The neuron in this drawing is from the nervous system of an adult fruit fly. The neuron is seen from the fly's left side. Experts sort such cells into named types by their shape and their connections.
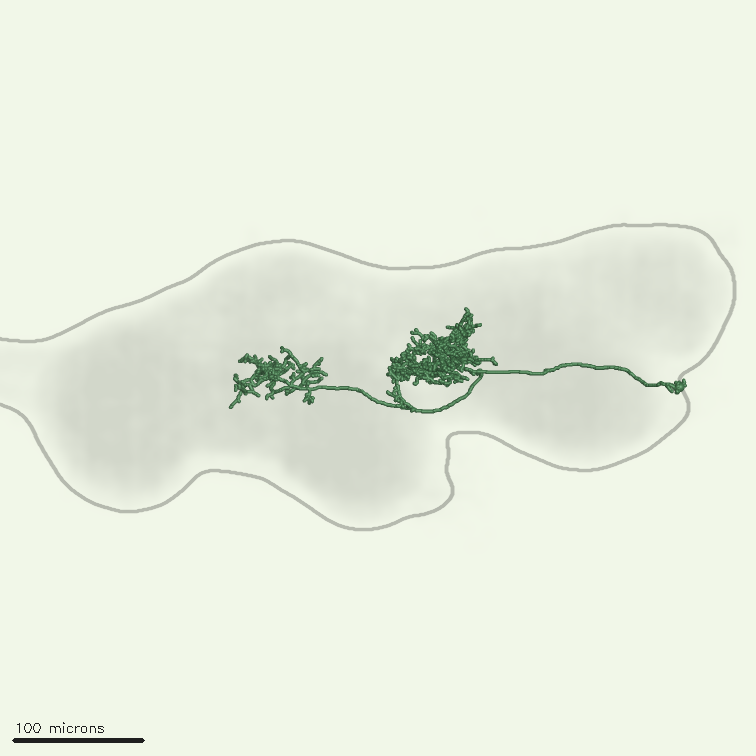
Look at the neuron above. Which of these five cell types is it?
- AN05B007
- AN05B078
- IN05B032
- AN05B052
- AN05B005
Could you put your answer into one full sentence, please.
This neuron is a cell of type IN05B032.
